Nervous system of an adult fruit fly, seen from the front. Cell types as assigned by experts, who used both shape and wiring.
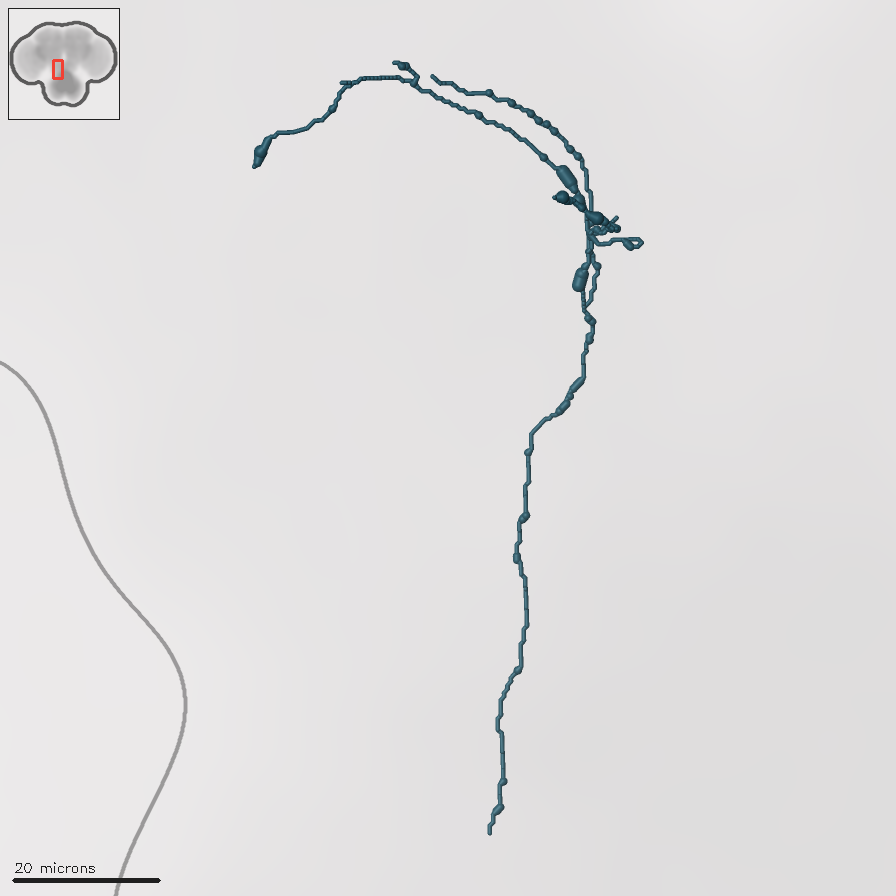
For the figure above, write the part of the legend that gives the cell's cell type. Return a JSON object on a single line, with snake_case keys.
{"cell_type": "LB2c"}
